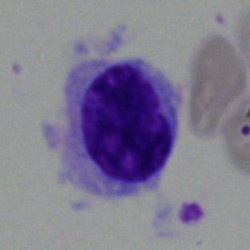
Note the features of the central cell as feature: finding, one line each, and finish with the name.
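Outline: irregular, ragged
Cytoplasmic rim: wider left of nucleus than right
Granules: none distinct
Upper edge: wispy cytoplasmic fragments beyond it
Name: hairy cell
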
